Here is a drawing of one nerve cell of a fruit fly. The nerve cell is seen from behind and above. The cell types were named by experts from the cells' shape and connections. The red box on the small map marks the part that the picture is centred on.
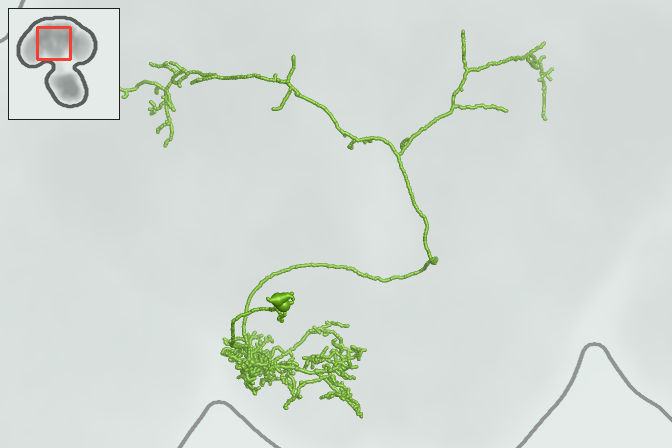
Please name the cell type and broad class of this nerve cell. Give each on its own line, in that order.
GNG525
central-brain intrinsic neuron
